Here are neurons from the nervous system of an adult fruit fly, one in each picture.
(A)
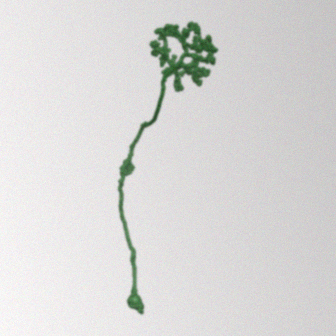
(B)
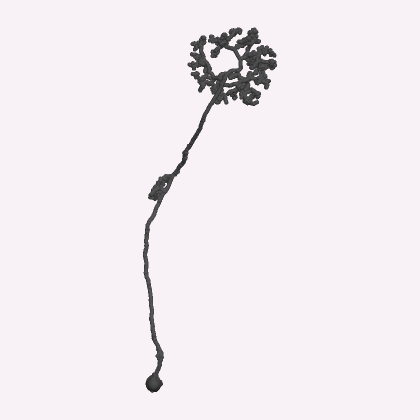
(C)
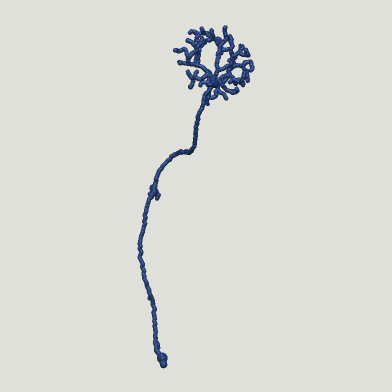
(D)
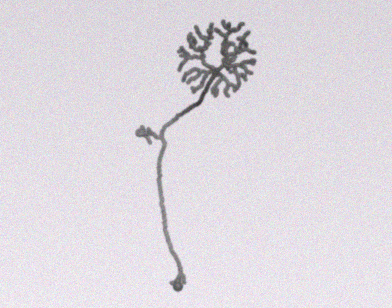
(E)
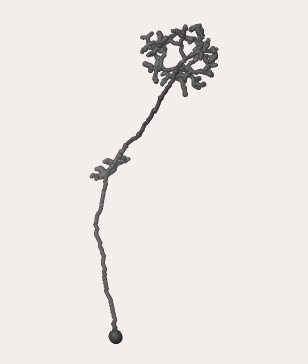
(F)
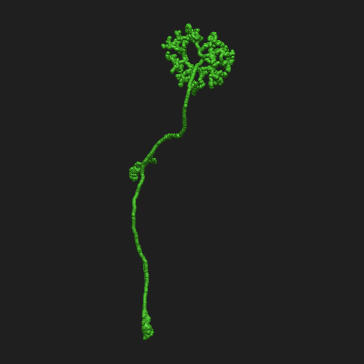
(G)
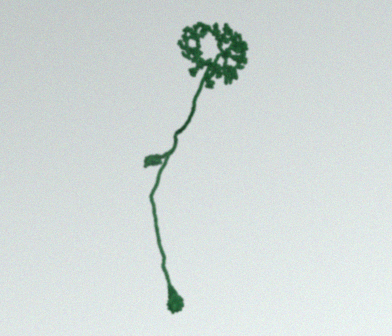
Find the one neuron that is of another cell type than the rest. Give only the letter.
D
